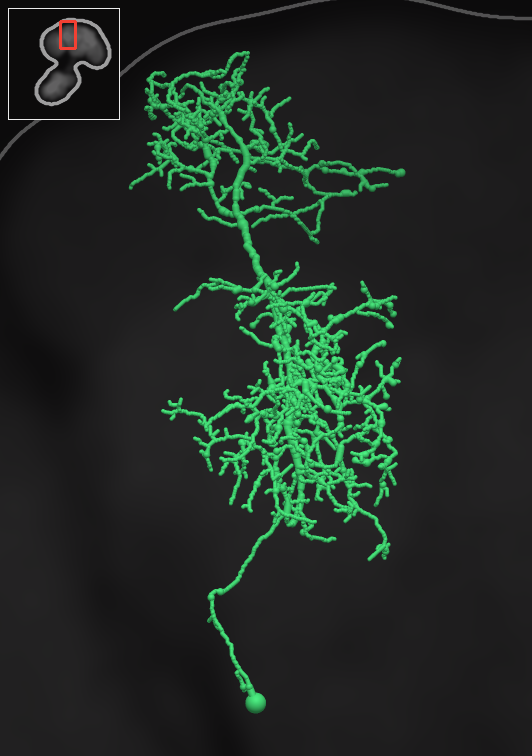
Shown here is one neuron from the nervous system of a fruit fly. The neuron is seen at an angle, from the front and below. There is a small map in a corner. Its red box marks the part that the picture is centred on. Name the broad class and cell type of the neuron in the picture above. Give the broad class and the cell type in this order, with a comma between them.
central-brain intrinsic neuron, AVLP343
